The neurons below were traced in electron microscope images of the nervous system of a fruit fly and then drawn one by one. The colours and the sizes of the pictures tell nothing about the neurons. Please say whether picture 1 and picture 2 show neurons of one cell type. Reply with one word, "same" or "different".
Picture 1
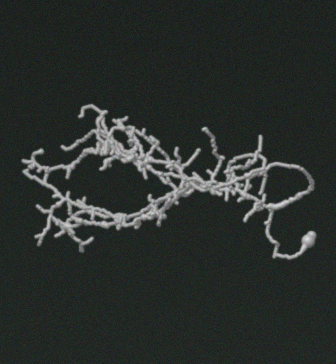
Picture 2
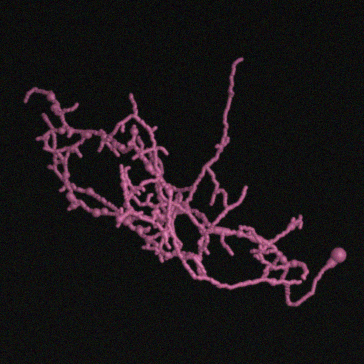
same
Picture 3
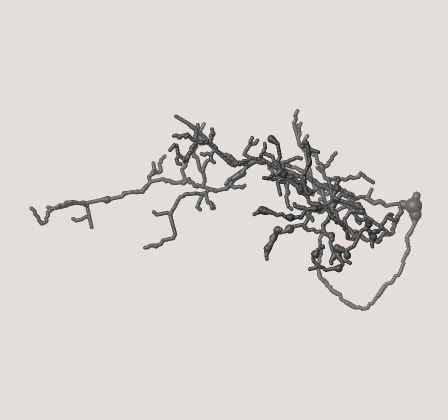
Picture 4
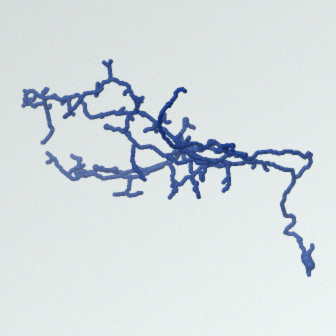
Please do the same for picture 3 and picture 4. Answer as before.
different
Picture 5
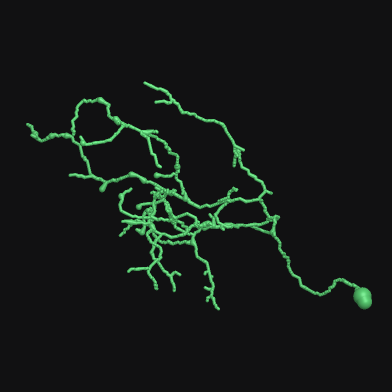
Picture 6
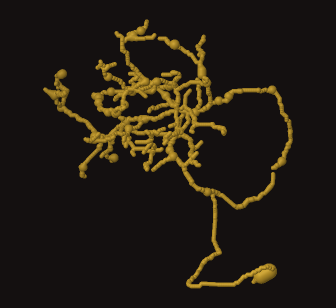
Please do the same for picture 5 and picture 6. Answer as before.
same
